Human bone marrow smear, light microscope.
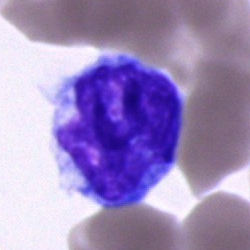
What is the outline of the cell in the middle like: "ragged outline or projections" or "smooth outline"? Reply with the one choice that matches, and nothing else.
Ragged outline or projections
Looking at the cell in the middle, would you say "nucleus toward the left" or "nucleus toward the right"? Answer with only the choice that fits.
Nucleus toward the right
